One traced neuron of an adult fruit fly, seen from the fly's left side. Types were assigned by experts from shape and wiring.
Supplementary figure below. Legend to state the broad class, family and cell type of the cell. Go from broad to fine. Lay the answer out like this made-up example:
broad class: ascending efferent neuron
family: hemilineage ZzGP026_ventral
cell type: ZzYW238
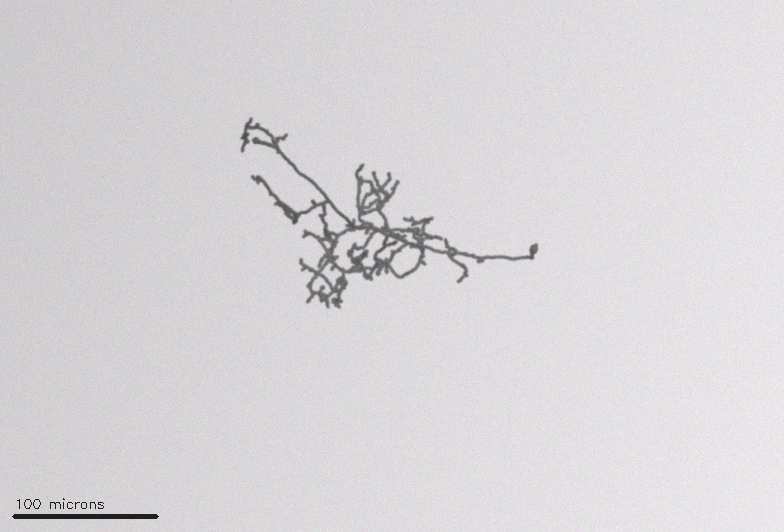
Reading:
broad class: central-brain intrinsic neuron
family: hemilineage VLPl&p1_posterior
cell type: CB3469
